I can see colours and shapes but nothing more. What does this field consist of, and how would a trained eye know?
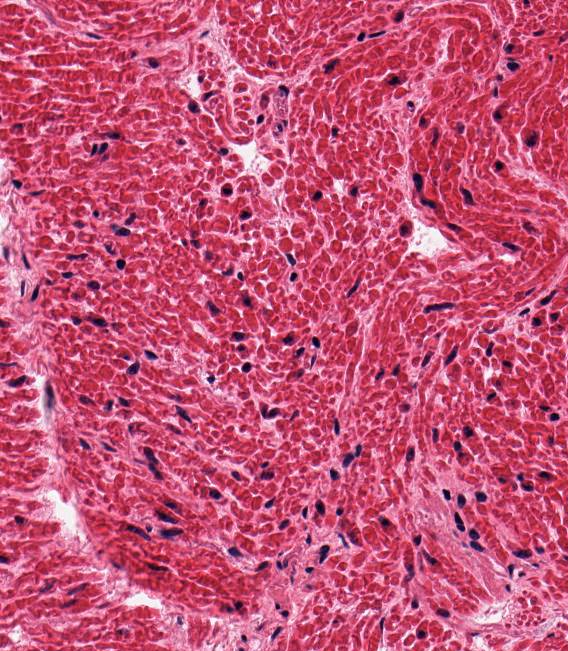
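Smooth muscle, in interlacing bundles running in different directions, forms the whole field. Cells cut lengthwise each have a single dark blue, elongated nucleus with blunt ends.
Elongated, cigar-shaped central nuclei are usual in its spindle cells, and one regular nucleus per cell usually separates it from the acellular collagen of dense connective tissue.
In the centre, cross-cut cells appear as small round pink profiles, most without a nucleus. The cytoplasm is deeply eosinophilic, staining a strong red.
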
